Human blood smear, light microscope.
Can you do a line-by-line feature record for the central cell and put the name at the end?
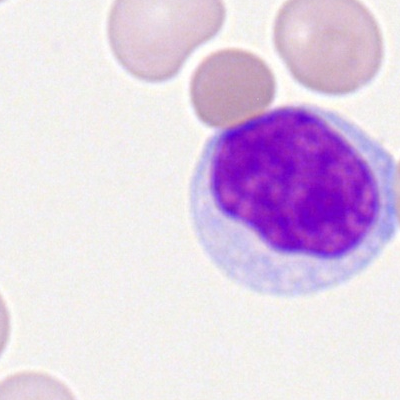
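Outline: smooth, roughly round
Nucleus: off-centre, toward the upper right
Chromatin: dark purple, clumped, paler patches between clumps
Cytoplasm: pale blue, widest band below and left of the nucleus
Name: lymphocyte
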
